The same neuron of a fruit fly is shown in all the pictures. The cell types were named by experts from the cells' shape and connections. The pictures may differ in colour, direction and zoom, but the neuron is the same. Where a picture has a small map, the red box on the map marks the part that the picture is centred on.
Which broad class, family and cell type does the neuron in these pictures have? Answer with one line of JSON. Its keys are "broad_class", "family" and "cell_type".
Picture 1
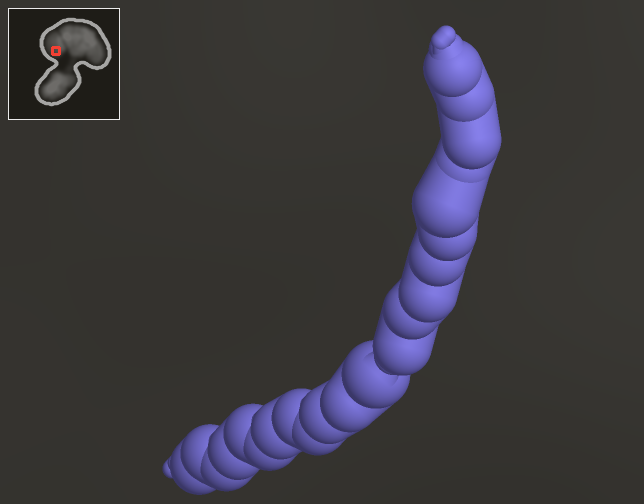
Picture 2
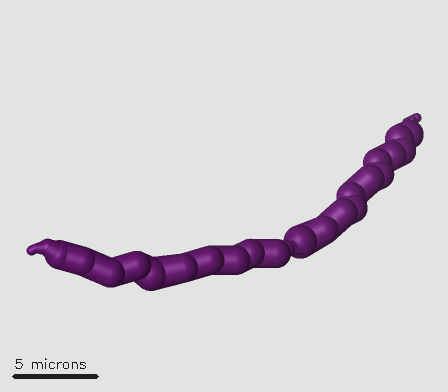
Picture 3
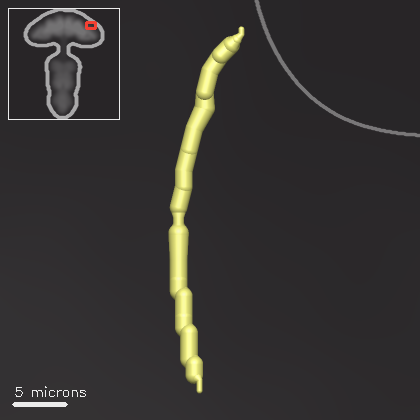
{"broad_class": "photoreceptor or other optic-lobe sensory neuron", "family": "class visual", "cell_type": "R1-R6"}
